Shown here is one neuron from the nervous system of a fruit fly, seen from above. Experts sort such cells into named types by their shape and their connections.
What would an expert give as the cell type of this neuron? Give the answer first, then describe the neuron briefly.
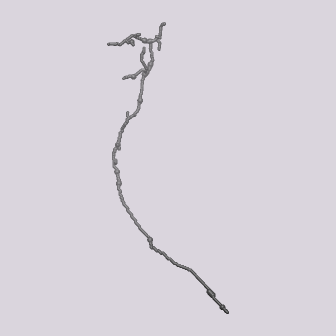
The cell type is SNta43. Its broad class is sensory neuron entering the nerve cord. No cell body is drawn. It has a dozen or fewer branch ends.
